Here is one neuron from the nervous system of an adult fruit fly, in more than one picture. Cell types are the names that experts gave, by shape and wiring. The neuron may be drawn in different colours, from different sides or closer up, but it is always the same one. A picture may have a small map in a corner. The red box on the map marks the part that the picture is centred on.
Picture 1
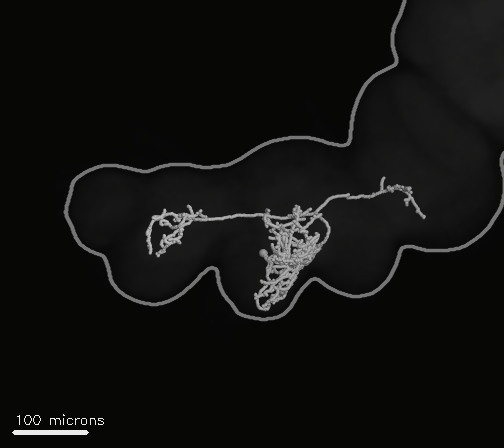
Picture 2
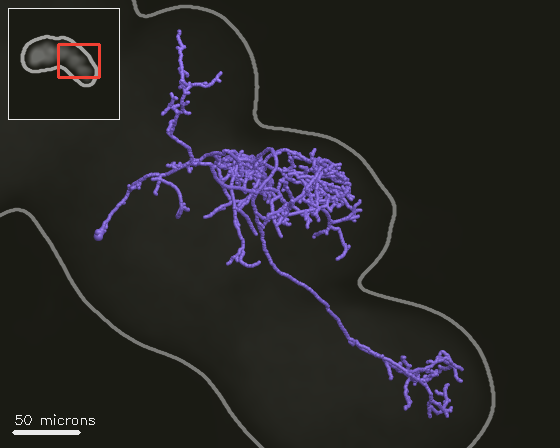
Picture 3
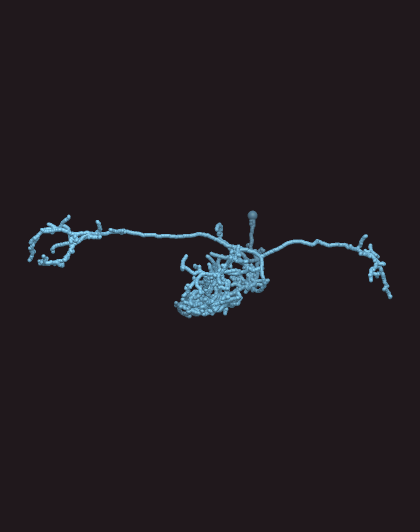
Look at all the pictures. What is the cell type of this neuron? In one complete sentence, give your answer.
This neuron is included in the cell type IN09B006.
